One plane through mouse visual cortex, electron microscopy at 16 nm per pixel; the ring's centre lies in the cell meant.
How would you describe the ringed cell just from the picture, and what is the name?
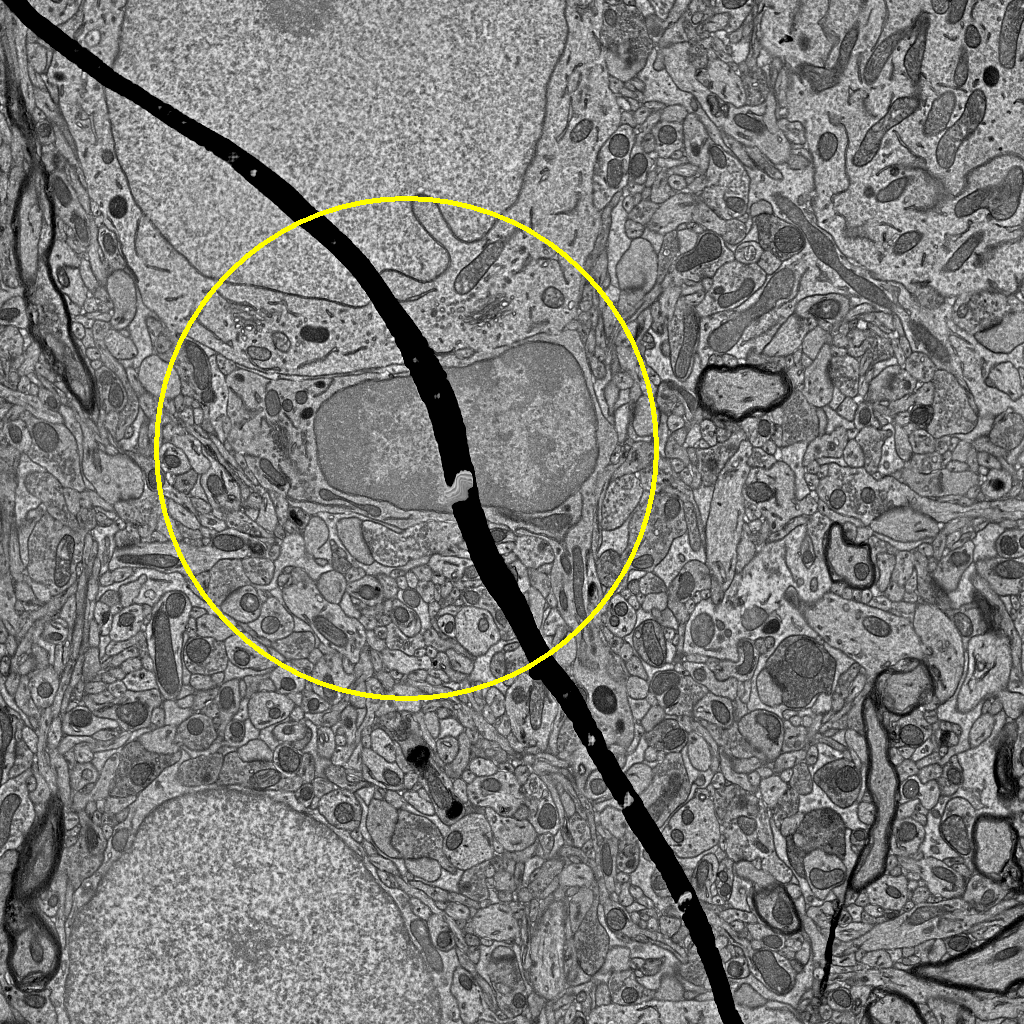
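Nucleus elongated, long axis roughly horizontal. Outline smooth; no deep folds or indentations. Chromatin finely mottled, few slightly darker patches, no thick dark rim at envelope. Cytoplasm mostly at left end of nucleus, with several small mitochondria and small dark bodies. Cell type: microglial cell.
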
